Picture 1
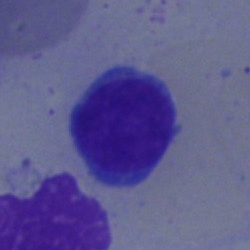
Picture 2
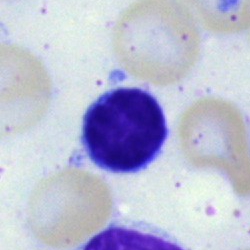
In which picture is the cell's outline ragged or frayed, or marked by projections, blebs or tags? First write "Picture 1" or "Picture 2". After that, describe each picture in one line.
Picture 1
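What picture 1 shows: A single small blunt bulge projects from the right edge of the cell.
What picture 2 shows: The cell has a round, smooth outline.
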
